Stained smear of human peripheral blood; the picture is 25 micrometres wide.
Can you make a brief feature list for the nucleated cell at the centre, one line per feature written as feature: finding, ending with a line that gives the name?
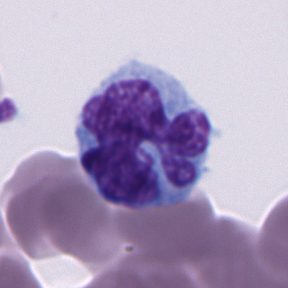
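Outline: roughly round, the edge slightly ragged and uneven
Size: about 12 micrometres across
Nucleus: fills about 70% of the cell's area
Cytoplasm: pale sky blue
Granules: no distinct coarse ones that I can make out
Vacuoles: none clearly visible
Name: monocyte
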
